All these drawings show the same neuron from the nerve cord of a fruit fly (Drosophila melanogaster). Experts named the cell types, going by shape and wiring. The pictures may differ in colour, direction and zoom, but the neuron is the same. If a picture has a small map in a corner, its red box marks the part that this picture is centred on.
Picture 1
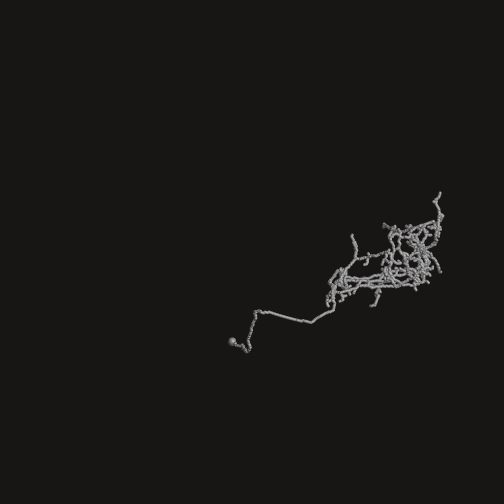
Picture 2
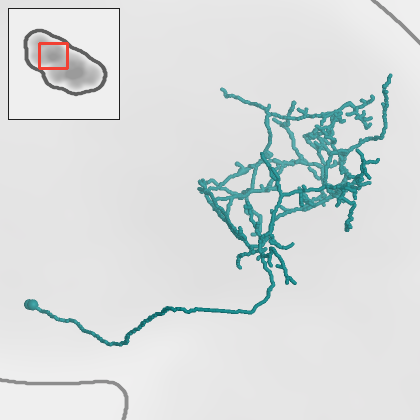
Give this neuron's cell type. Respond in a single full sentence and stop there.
The cell type designation of this neuron is IN14A032.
